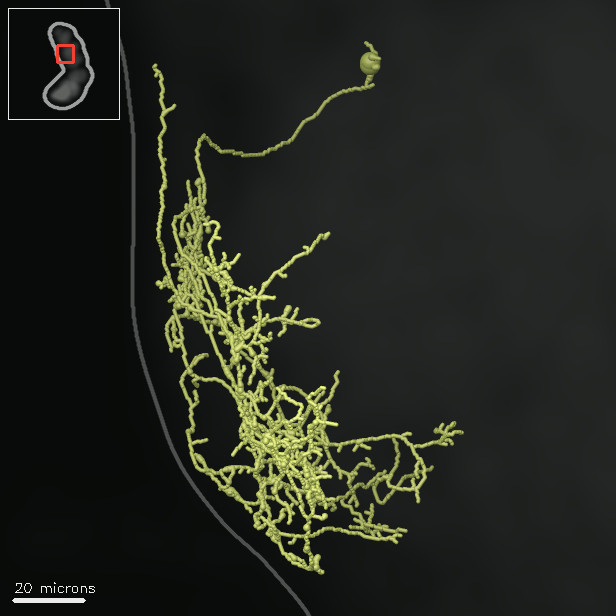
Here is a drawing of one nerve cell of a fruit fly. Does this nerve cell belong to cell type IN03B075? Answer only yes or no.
no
